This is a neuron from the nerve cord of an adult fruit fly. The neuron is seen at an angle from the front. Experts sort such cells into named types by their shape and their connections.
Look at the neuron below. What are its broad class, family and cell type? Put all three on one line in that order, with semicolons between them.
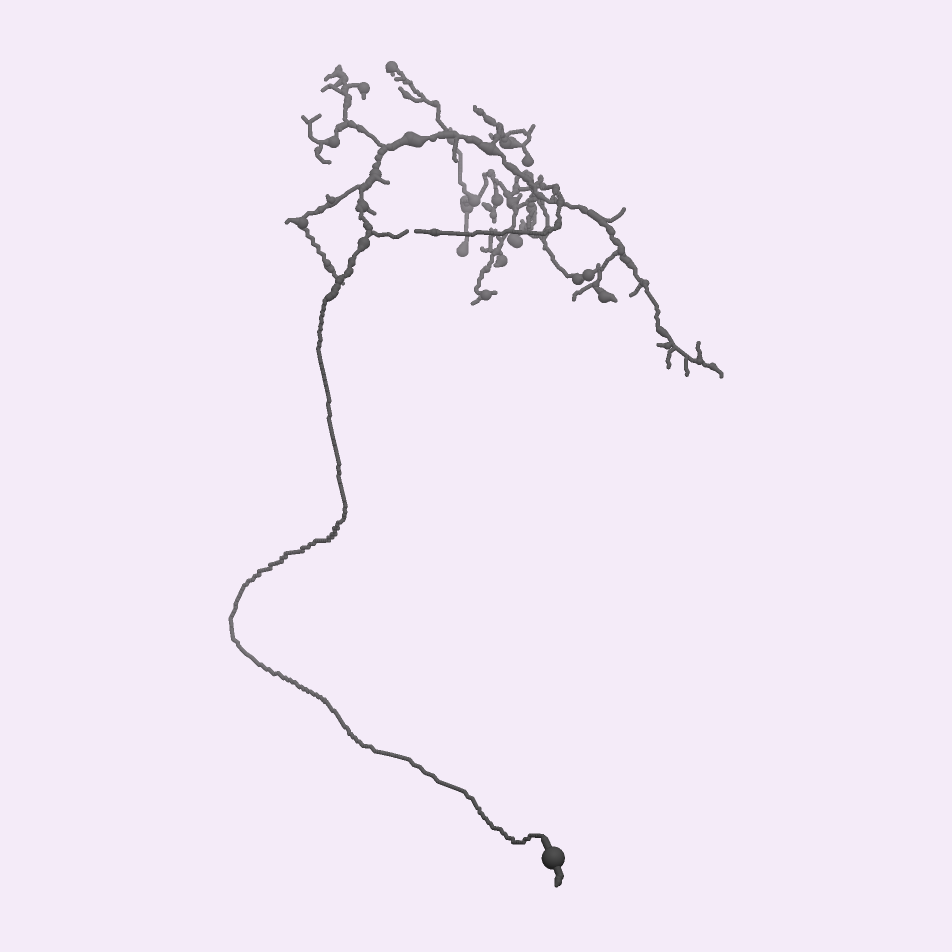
nerve-cord intrinsic neuron; hemilineage 02A; IN02A060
